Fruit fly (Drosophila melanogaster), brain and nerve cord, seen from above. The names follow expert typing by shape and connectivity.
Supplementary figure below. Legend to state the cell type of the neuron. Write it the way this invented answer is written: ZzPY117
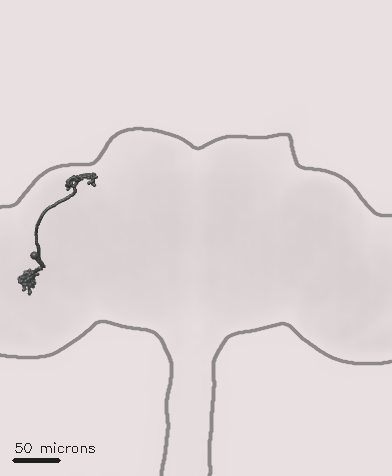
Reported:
LC10c-2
